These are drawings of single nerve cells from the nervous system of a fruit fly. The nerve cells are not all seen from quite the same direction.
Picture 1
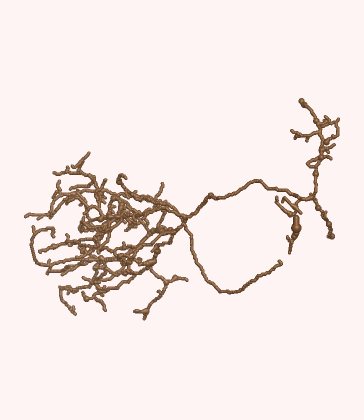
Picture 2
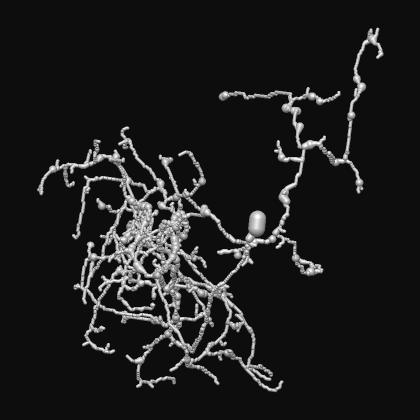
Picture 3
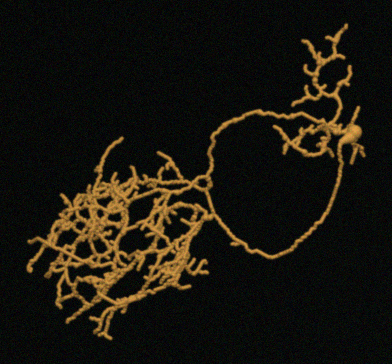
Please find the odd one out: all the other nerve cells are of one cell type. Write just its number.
2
